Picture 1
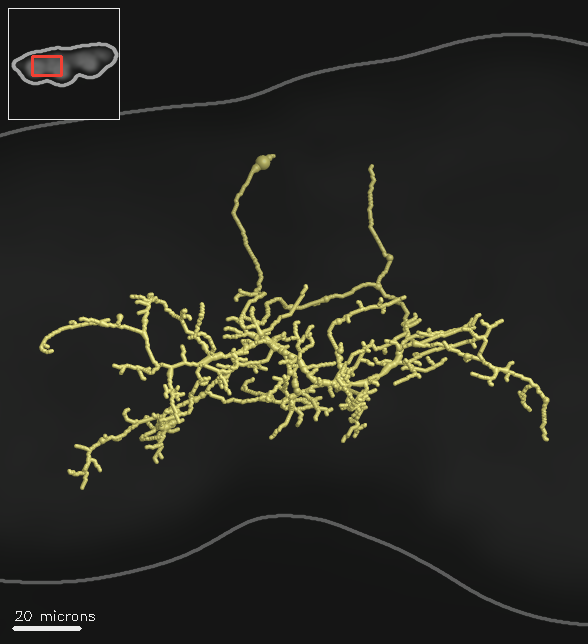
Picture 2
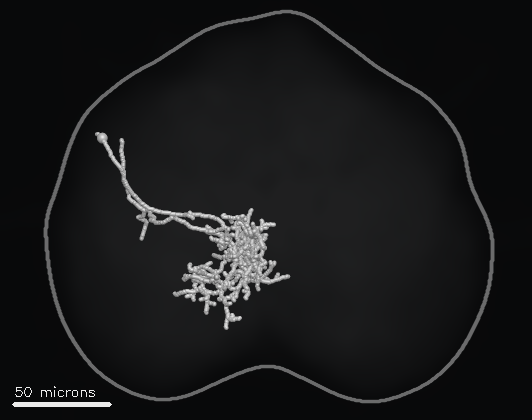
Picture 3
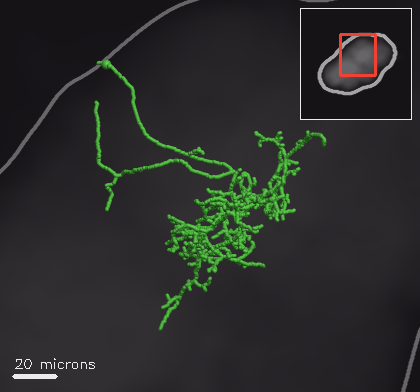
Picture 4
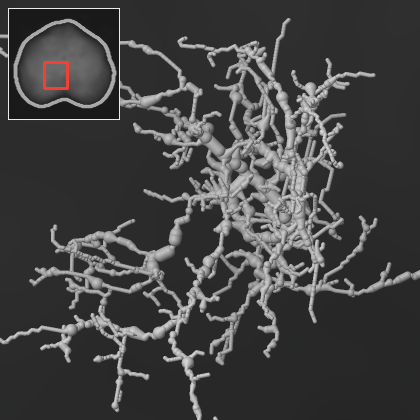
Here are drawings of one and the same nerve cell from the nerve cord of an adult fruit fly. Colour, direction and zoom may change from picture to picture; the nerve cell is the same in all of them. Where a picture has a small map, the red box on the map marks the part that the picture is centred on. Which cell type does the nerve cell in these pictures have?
IN11A020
